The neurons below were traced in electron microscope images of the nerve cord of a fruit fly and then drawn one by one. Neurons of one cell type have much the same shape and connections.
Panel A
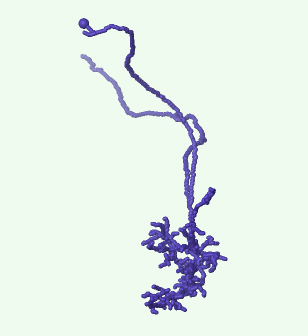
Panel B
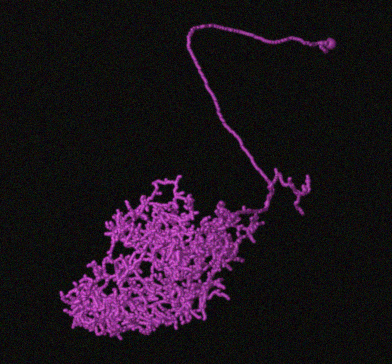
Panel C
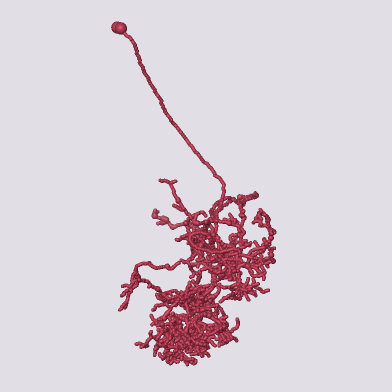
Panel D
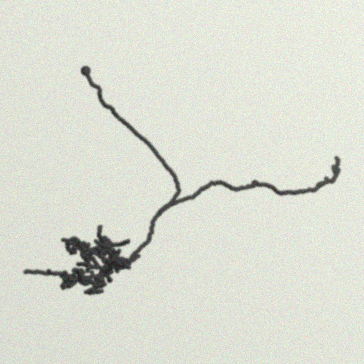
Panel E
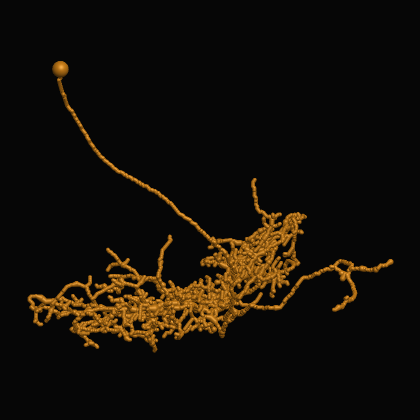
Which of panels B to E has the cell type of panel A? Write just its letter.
D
